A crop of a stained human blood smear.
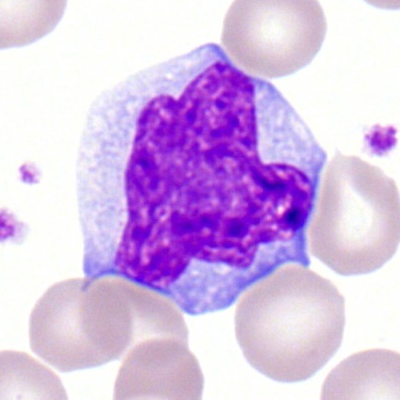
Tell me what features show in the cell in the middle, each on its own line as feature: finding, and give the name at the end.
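Outline: angular, polygonal, not round
Nucleus: irregular, folded, indented border
Cytoplasm: abundant, pale greyish-blue
Nuclear position: reaches cell edge on right
Name: monocyte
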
